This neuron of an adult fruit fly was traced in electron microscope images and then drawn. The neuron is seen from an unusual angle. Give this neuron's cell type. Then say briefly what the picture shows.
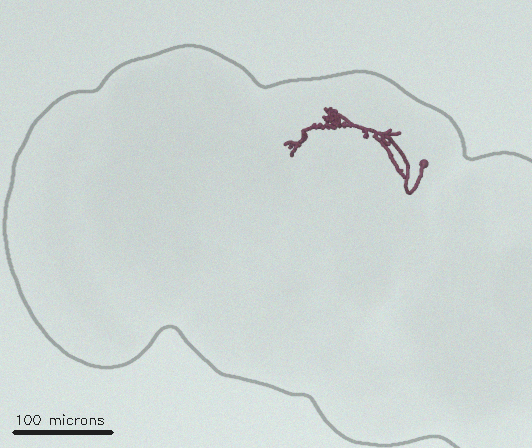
It is of cell type CB2262. Its broad class is central-brain intrinsic neuron. From left to right in the picture it spans about 140 microns. In this view it is wider than it is tall.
